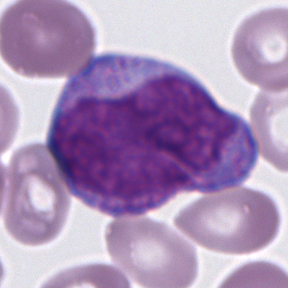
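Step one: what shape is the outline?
Irregular, with a rounded bulge at the right end.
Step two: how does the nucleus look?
Irregular and folded, with indentations along its edge.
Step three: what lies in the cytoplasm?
Fine reddish-purple granules, scattered throughout; no vacuoles are visible.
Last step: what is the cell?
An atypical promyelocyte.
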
